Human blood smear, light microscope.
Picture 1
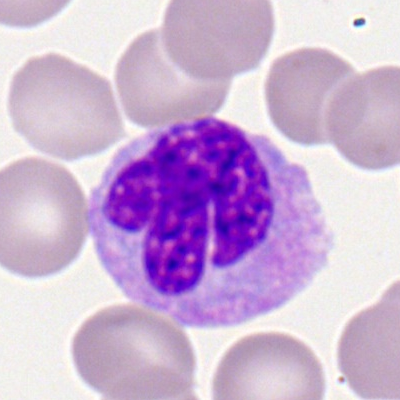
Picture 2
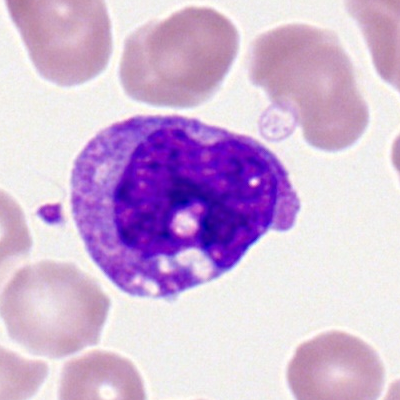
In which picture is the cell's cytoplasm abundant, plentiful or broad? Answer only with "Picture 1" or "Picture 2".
Picture 1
